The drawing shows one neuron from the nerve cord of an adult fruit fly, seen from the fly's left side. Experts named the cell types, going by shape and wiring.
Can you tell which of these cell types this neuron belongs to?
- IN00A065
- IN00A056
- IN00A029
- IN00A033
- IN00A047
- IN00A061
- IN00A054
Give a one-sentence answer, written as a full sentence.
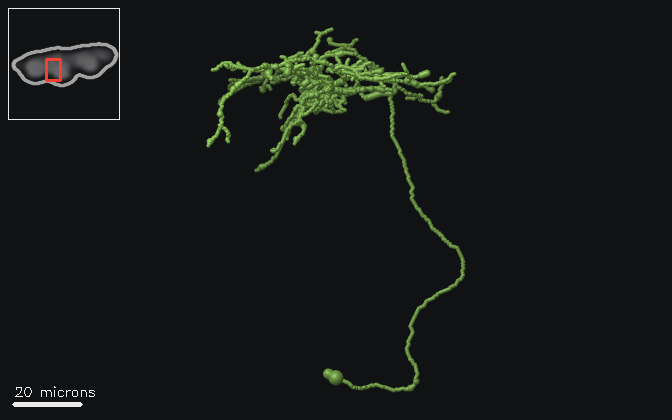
Cell type IN00A054 is what this neuron is.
